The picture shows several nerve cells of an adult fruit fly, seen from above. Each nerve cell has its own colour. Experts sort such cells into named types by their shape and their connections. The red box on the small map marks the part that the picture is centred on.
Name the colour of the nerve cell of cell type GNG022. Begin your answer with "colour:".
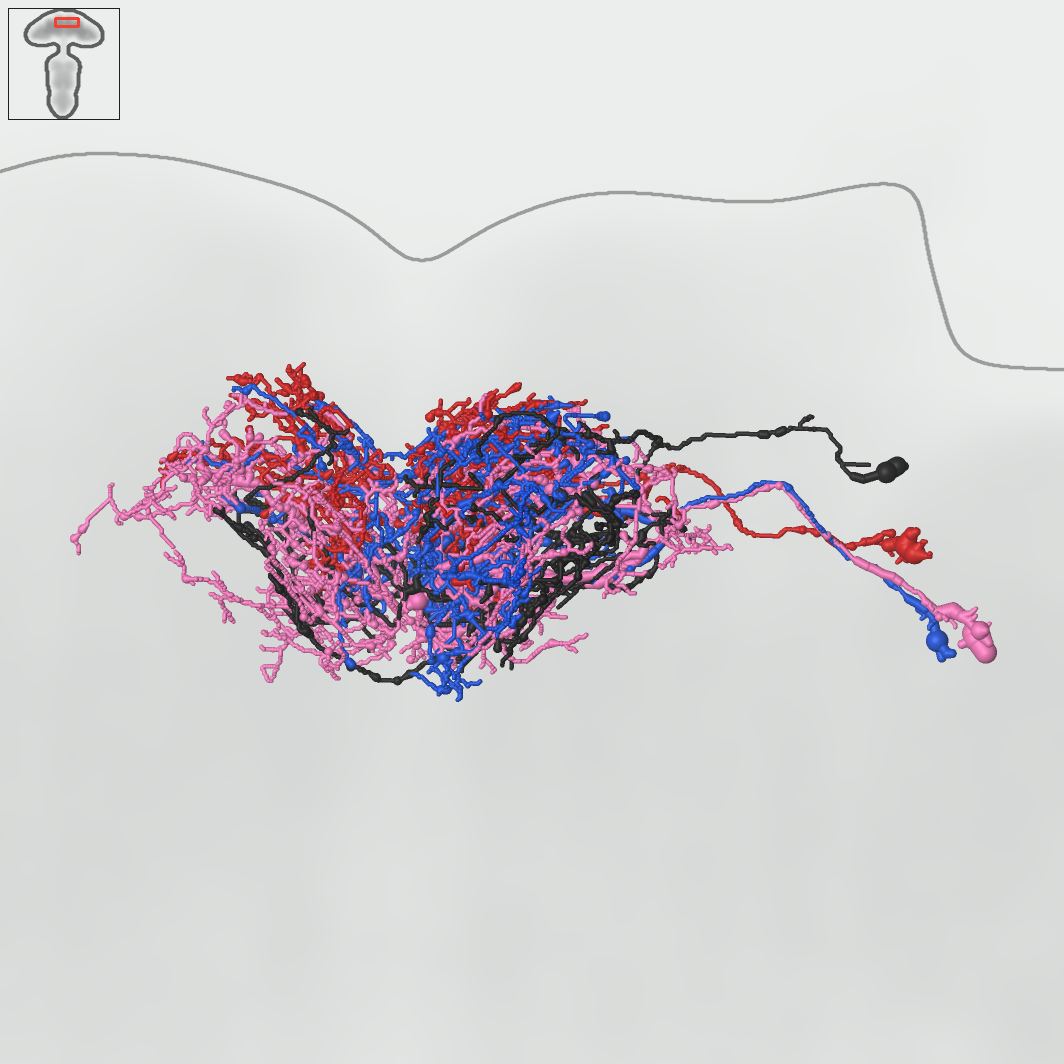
colour: pink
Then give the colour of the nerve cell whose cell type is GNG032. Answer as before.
colour: red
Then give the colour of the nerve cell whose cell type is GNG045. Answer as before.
colour: blue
